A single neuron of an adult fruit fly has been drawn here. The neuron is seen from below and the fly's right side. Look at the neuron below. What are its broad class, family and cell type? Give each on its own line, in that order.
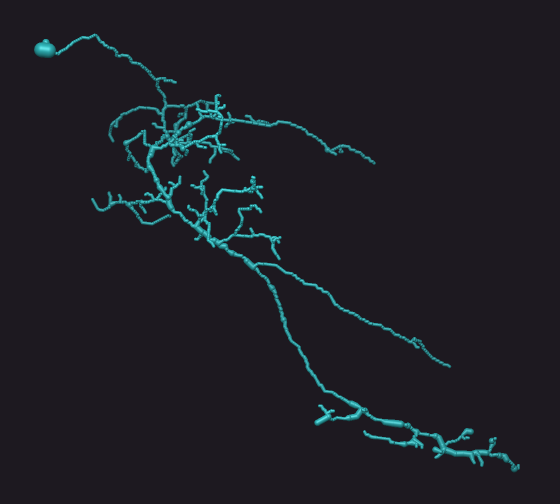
nerve-cord intrinsic neuron
hemilineage 19A
IN19A070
